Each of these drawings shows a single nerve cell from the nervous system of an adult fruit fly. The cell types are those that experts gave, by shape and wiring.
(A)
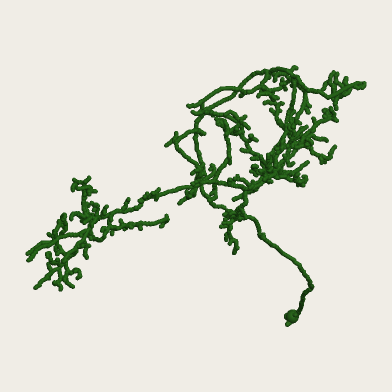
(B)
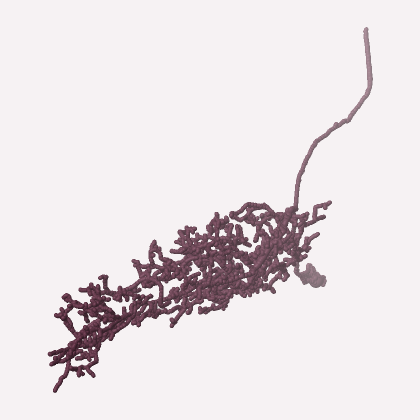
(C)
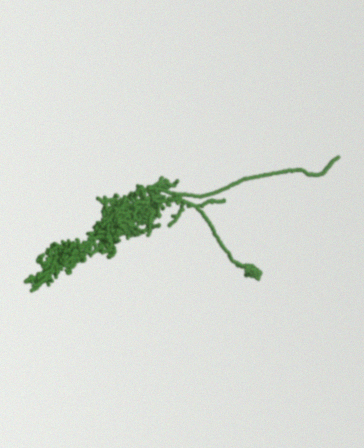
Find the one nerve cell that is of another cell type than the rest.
A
